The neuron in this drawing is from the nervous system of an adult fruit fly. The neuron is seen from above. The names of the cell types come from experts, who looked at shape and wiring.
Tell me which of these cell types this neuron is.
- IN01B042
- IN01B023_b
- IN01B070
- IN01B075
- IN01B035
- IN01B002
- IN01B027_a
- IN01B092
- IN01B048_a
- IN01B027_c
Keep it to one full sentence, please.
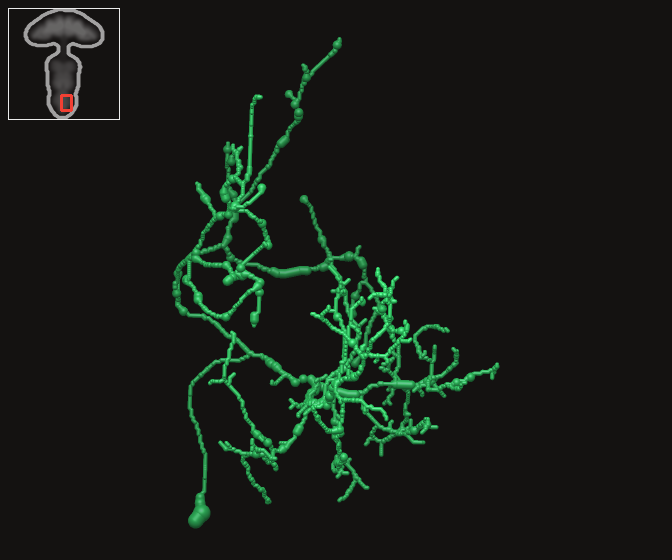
This neuron is included in the cell type IN01B027_a.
